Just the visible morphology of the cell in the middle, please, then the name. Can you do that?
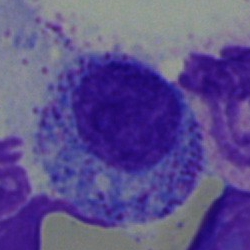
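The nucleus sits high in the cell, leaving a wider band of cytoplasm below it. Its chromatin is dense and stains dark purple. Many purple granules are scattered through the cytoplasm, and loose ones lie outside the cell toward the upper left. That's a myelocyte.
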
